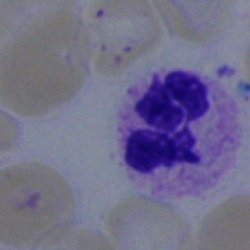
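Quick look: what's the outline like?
Round.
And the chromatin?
Dense, staining dark purple.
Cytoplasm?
Pale pinkish-lilac, with fine pinkish-violet granules scattered through it.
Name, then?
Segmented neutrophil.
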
